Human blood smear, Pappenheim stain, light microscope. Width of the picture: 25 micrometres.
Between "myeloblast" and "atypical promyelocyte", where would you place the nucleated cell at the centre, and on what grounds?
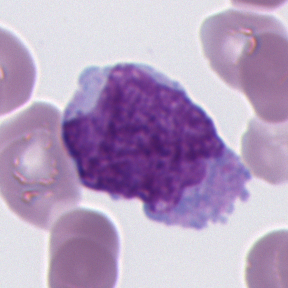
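It's an atypical promyelocyte, not a myeloblast. The cell is about 18 by 12 micrometres, and its nucleus, about 14 by 12 micrometres, takes up about 70% of the cell's area. Most of the cytoplasm sits to the lower right of the nucleus and is pale greyish-blue, and the border there is bumpy and scalloped. No distinct nucleolus stands out in the nucleus.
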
